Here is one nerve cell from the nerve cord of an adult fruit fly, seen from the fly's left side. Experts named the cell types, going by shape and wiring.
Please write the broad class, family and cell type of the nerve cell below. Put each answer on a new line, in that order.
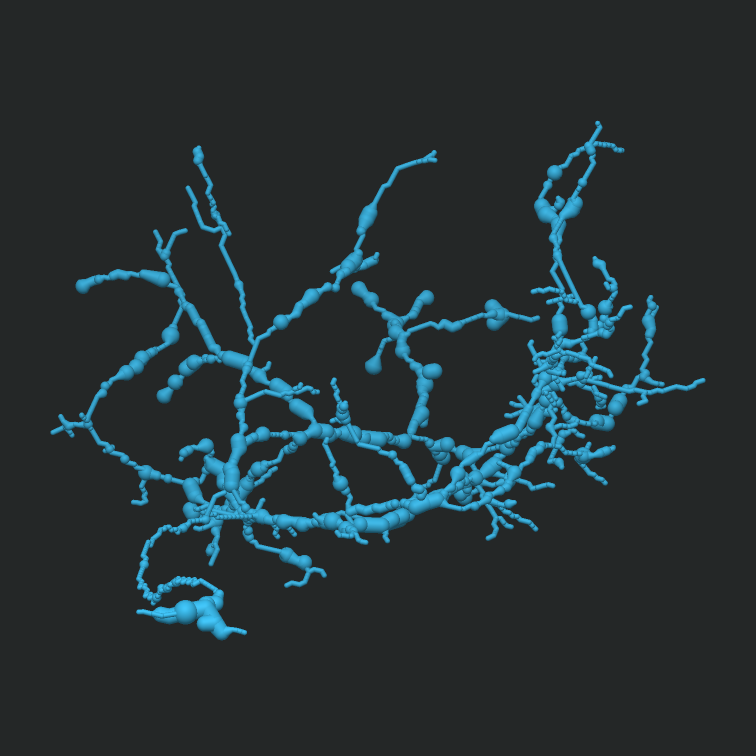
nerve-cord intrinsic neuron
hemilineage 13B
IN13B065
